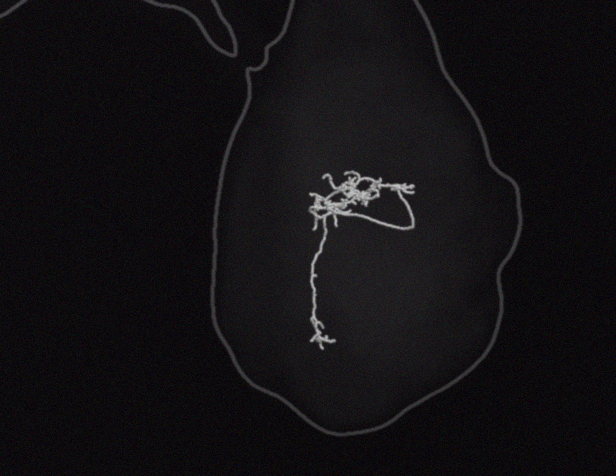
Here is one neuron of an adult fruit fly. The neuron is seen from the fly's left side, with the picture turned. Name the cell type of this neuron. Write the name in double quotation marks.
"WEDPN1B"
